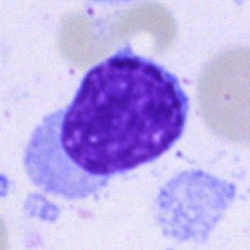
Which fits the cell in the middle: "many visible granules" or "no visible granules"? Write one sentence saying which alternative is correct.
There are no visible granules in its cytoplasm.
